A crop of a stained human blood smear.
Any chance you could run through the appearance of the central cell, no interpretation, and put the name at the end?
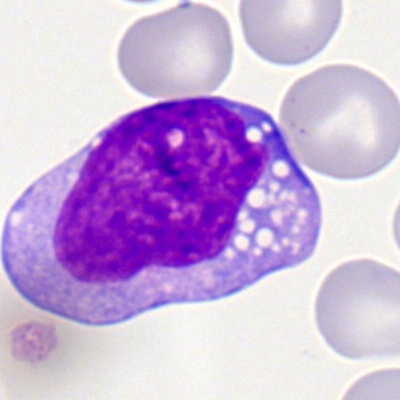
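You'll notice the cytoplasm is abundant and pale grey-blue, dusted with fine, faint lilac granules. Over on the right side, numerous small clear vacuoles cluster in it. The nucleus sits toward the upper part of the cell, so there's a wider band of cytoplasm below. It's a monocyte.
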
